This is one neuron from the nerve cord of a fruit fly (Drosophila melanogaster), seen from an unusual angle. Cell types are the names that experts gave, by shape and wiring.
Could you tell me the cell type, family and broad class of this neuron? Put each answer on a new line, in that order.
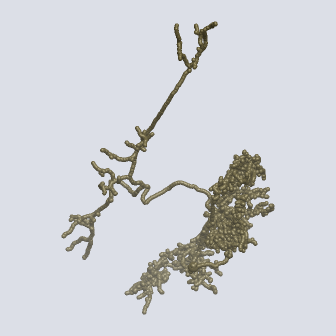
IN07B008
hemilineage 07B
nerve-cord intrinsic neuron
